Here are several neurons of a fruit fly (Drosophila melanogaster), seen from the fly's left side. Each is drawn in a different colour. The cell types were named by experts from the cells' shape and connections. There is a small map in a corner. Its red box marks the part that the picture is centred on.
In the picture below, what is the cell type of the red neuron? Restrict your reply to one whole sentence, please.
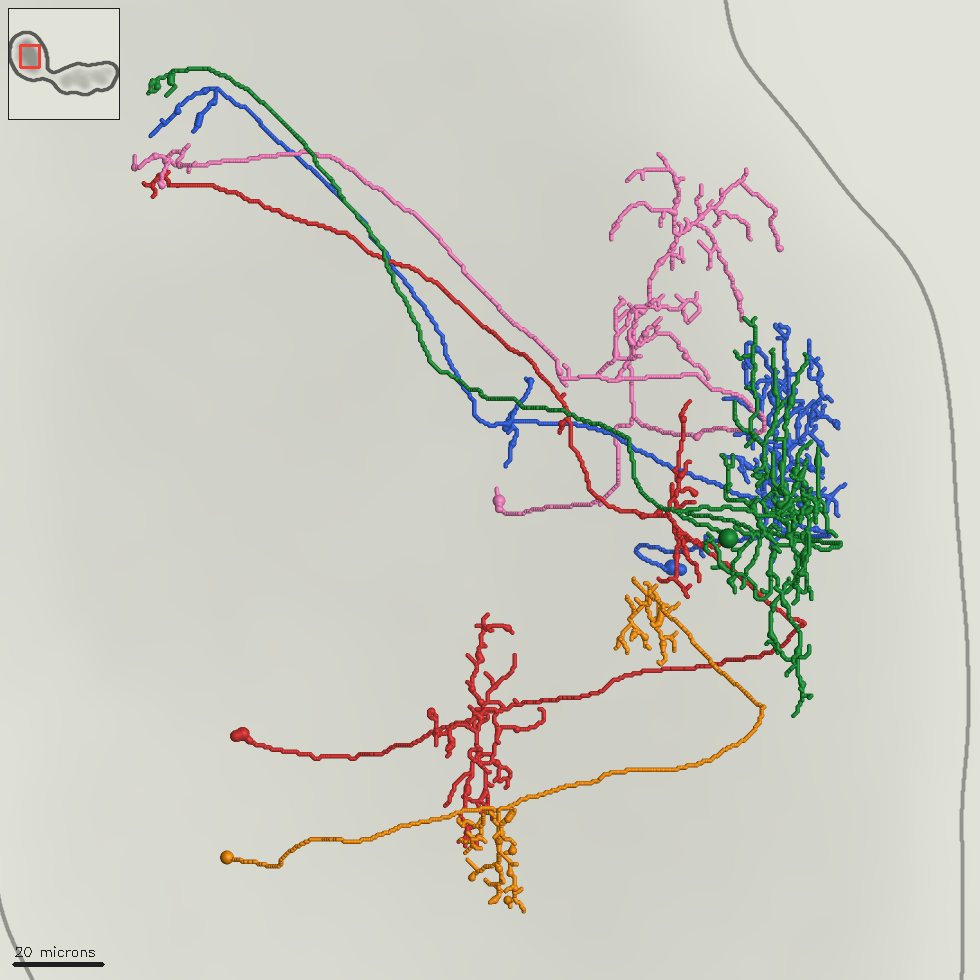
As for cell type, this neuron is MeTu4c.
